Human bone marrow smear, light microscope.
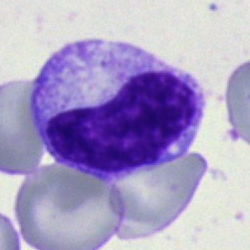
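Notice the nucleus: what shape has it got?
Bean-shaped, with a shallow dent along its upper edge, sitting off-centre and filling the lower part of the cell.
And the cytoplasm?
Fine purplish granules are scattered through it.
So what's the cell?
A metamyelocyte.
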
